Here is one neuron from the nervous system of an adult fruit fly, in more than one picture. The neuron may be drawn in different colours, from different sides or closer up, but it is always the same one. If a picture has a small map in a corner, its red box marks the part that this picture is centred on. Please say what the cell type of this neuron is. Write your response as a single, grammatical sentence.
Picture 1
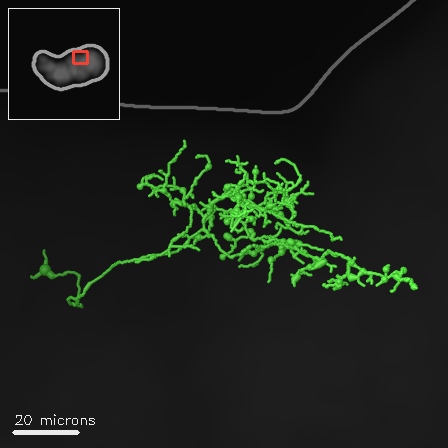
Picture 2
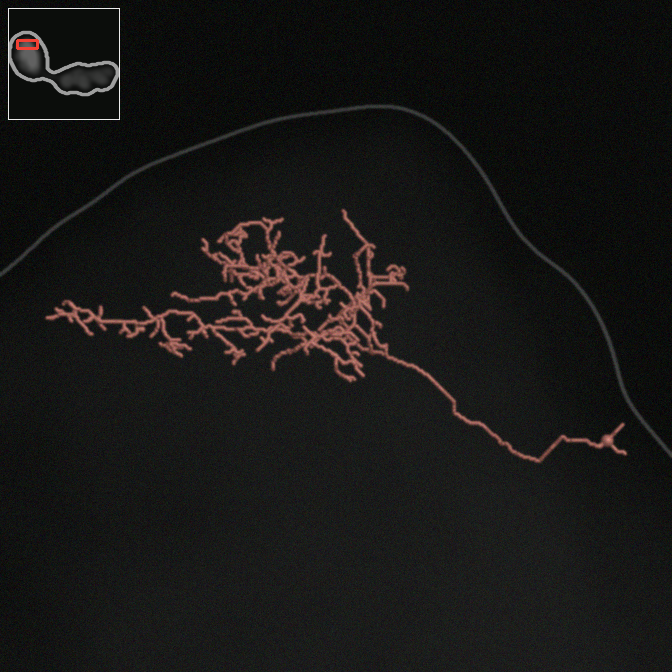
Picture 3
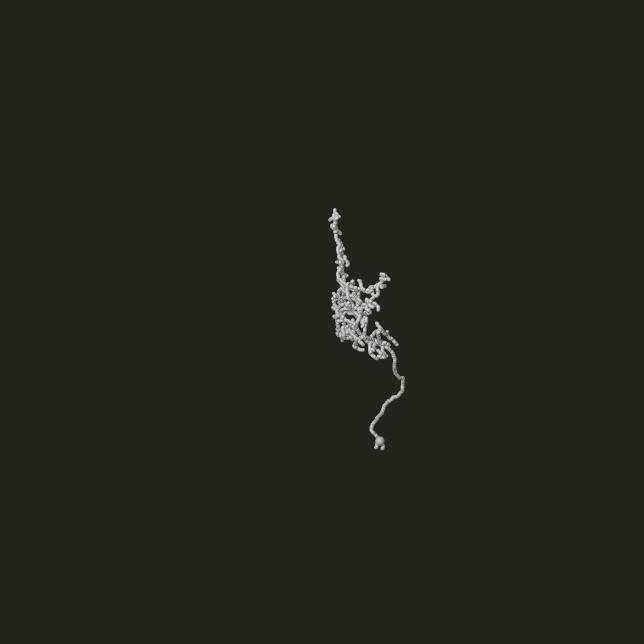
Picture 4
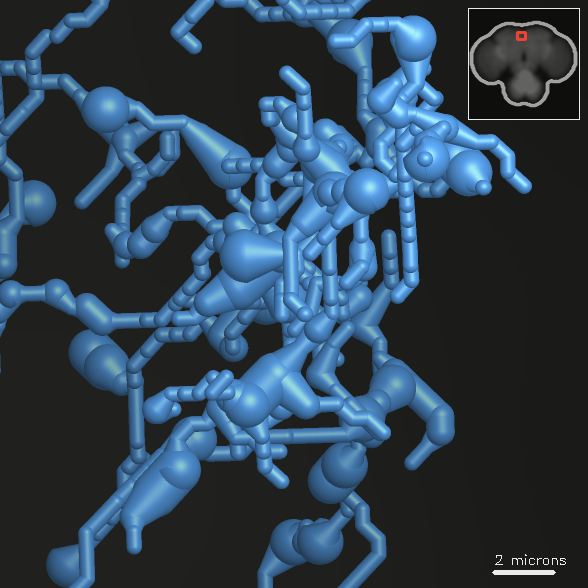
Belonging to the cell type SMP400 is this neuron.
